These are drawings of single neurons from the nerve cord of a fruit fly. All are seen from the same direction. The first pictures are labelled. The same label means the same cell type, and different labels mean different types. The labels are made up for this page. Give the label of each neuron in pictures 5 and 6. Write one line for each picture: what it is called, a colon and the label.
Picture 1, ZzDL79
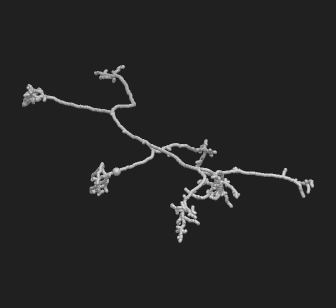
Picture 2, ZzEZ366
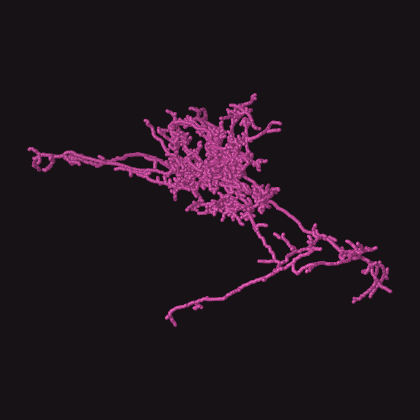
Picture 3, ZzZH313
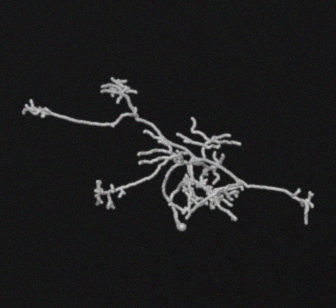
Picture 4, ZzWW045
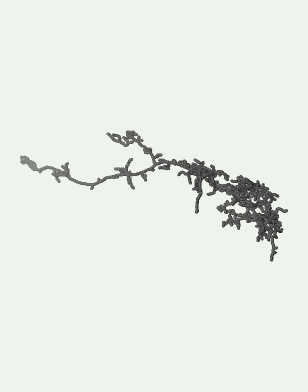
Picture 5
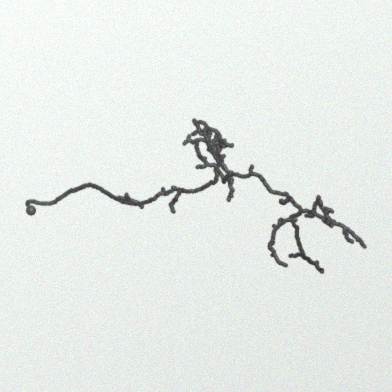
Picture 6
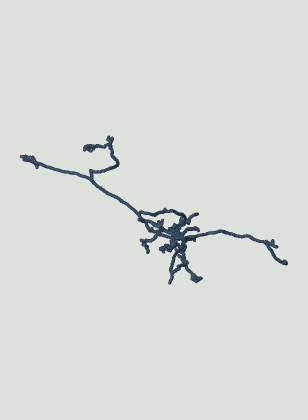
5: ZzWW045
6: ZzDL79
